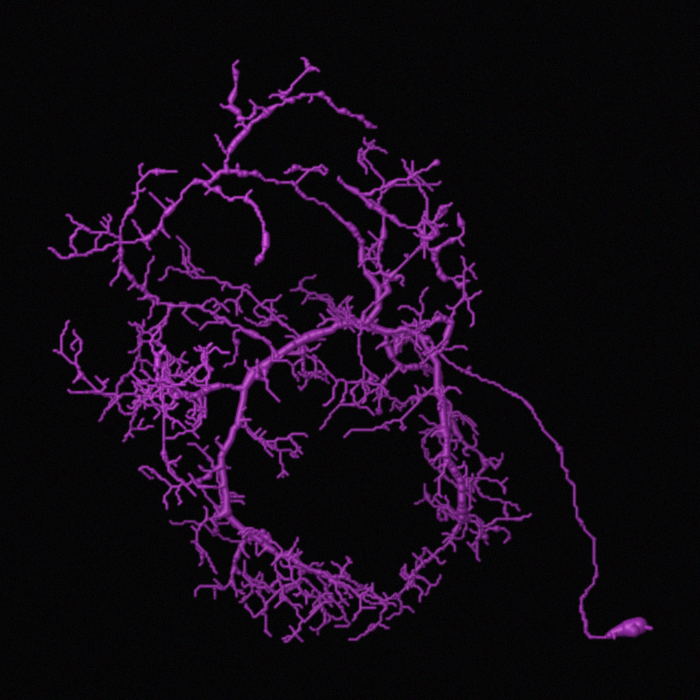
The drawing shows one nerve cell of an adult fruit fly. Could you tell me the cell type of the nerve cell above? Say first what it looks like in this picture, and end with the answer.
The cell body can be seen at the lower right of the picture. The picture shows more than a hundred branch ends. It is a nerve-cord intrinsic neuron. It is of cell type IN20A.22A006.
